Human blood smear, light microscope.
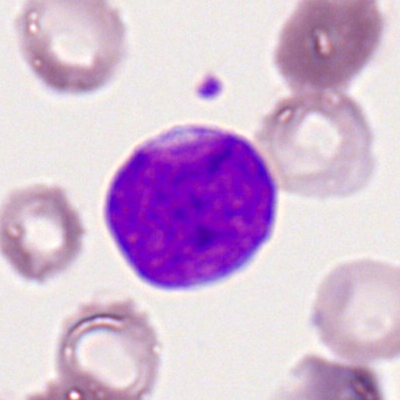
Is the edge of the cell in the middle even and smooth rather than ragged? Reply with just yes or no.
Yes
